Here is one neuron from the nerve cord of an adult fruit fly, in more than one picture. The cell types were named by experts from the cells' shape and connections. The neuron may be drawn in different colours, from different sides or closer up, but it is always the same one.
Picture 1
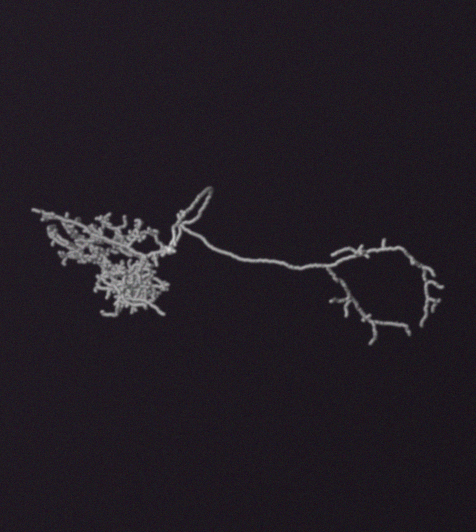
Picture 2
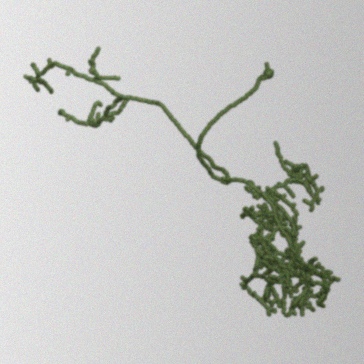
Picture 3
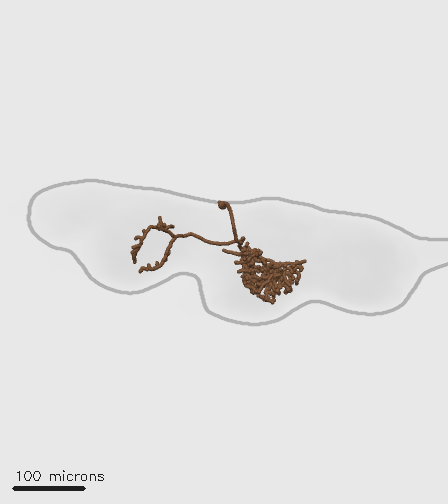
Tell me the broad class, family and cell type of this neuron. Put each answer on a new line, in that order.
nerve-cord intrinsic neuron
hemilineage 11A
IN11A003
